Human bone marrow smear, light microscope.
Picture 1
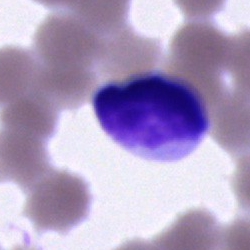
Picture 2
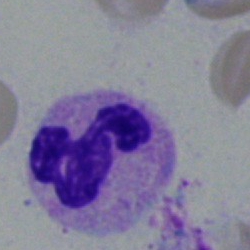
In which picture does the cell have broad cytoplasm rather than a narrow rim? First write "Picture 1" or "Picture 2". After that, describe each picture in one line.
Picture 2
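What picture 1 shows: The cytoplasm shows only as a narrow pale blue rim along the lower edge.
What picture 2 shows: The cytoplasm is abundant and pale pinkish-lilac.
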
